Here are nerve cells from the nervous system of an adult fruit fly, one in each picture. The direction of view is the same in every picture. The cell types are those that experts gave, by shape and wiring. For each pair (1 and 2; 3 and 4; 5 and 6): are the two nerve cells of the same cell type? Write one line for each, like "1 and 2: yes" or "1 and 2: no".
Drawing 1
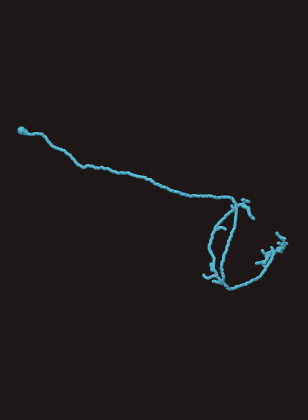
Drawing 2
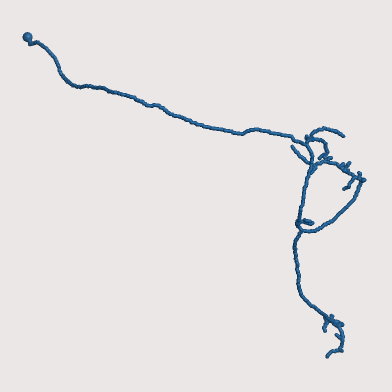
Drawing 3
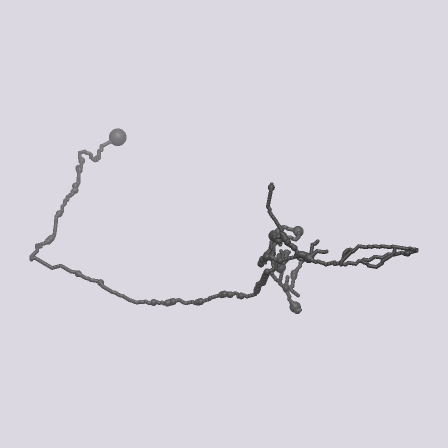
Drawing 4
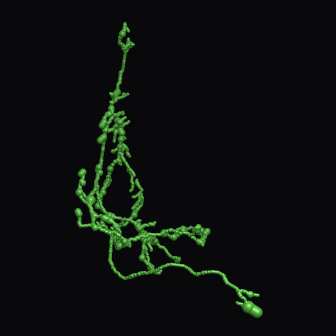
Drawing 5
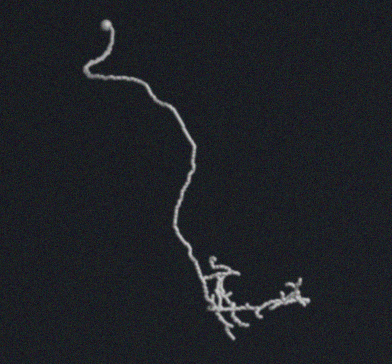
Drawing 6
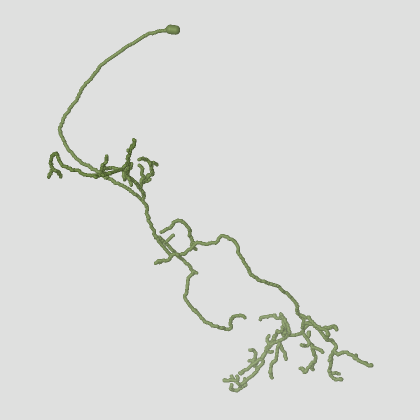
1 and 2: yes
3 and 4: no
5 and 6: no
